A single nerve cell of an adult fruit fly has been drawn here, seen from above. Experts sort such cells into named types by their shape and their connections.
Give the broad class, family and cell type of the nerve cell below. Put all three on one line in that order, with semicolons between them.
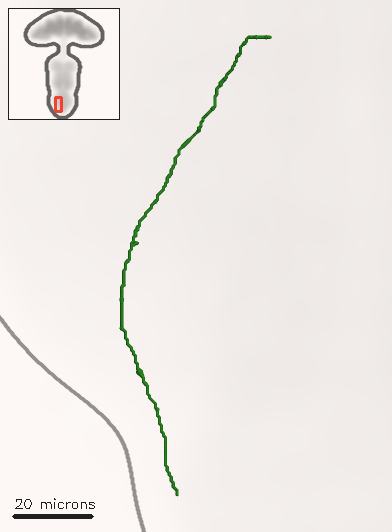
sensory neuron entering the nerve cord; class mechanosensory tactile; SNta31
